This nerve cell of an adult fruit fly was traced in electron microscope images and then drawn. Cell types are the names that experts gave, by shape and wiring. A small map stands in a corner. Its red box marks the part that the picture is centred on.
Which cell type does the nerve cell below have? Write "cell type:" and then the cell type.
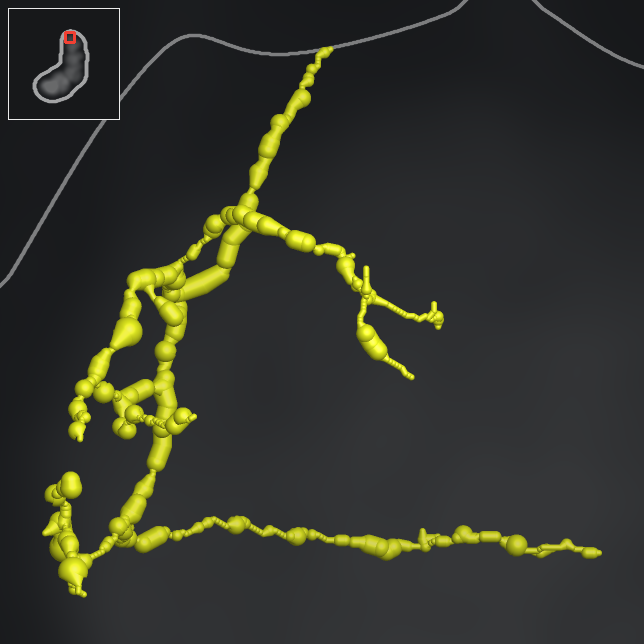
cell type: SNxx17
